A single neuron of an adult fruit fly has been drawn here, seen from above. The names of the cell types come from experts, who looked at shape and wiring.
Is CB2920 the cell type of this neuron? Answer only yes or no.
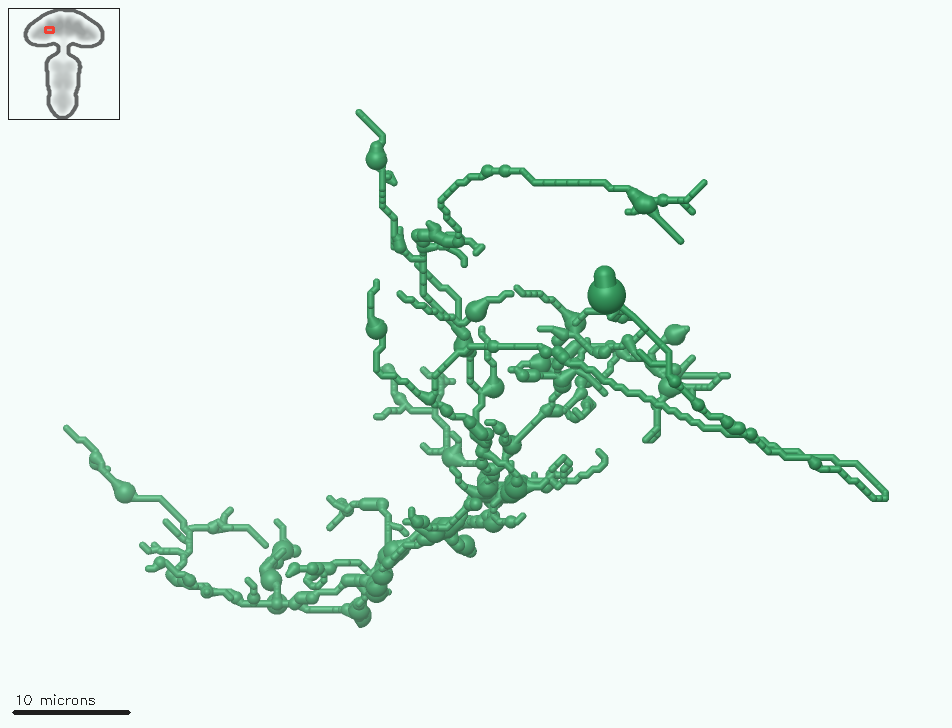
yes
